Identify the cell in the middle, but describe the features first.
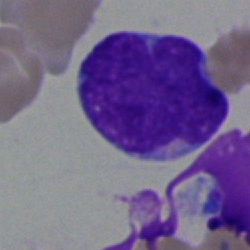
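Looking at this one, the nucleus fills most of the cell and has a small notch at its top edge. Its chromatin is dark purple, with a fine, fairly even texture. The cytoplasm shows only as a scant rim, mainly along the lower edge of the cell. So: a blast.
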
